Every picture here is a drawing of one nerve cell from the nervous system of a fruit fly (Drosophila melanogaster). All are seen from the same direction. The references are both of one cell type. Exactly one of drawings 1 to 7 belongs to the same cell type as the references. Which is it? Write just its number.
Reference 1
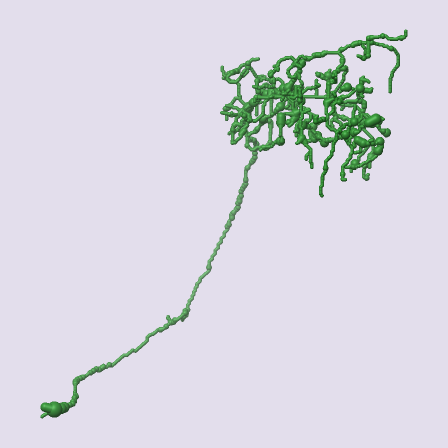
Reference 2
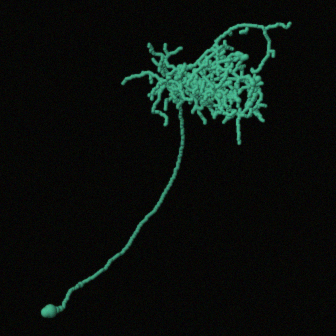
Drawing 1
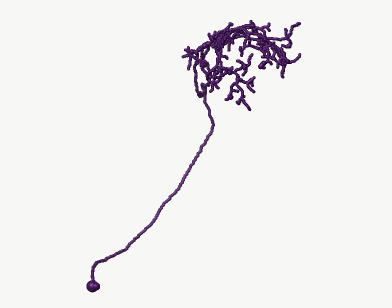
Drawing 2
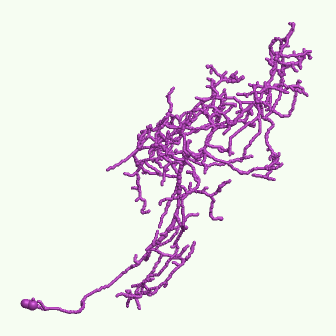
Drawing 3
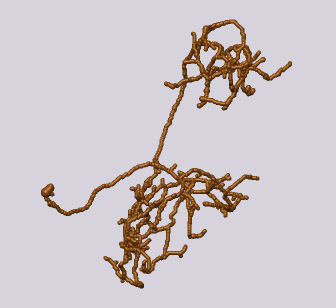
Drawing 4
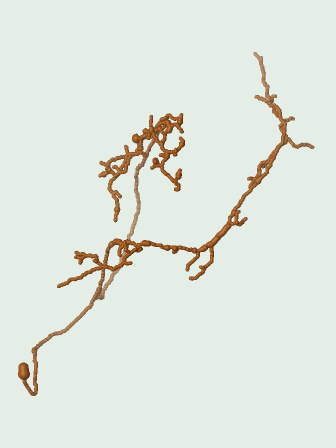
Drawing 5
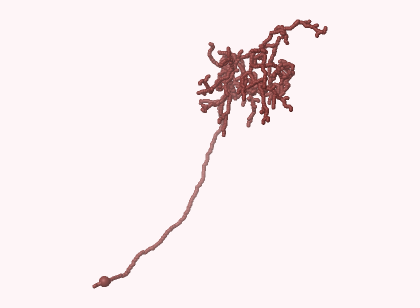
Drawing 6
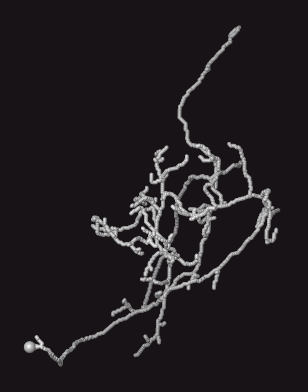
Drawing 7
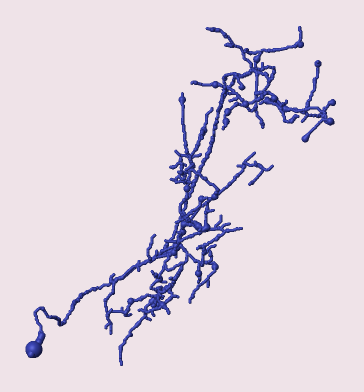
5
